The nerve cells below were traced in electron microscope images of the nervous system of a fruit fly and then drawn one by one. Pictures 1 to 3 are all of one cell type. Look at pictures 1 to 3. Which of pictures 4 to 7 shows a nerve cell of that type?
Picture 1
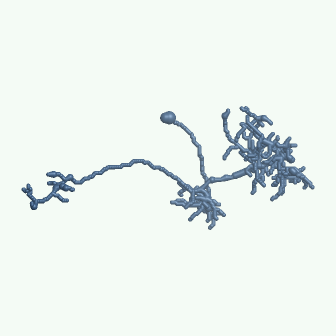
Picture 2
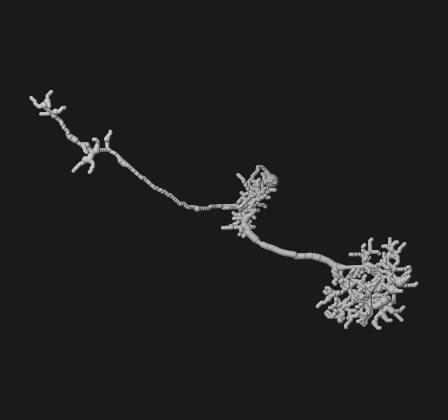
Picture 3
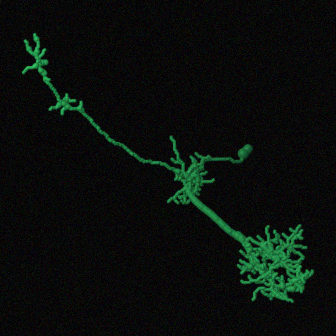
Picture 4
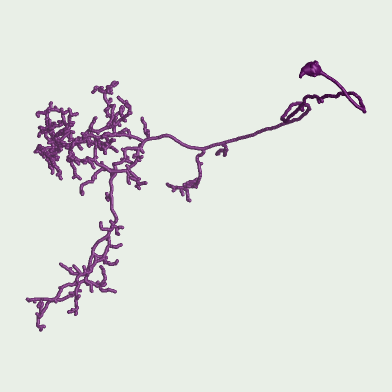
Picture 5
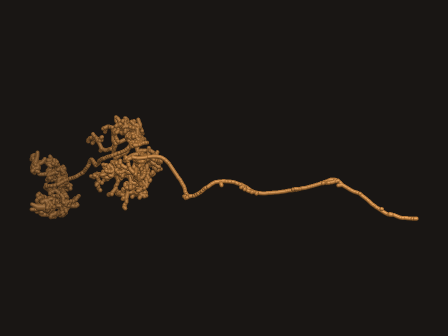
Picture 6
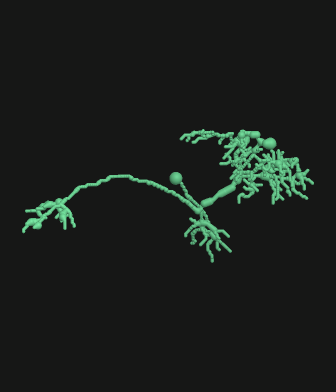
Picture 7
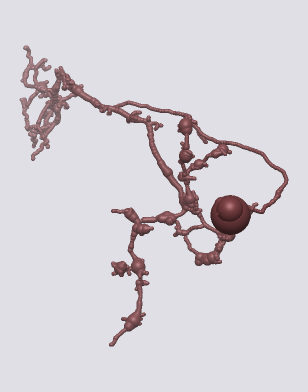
6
